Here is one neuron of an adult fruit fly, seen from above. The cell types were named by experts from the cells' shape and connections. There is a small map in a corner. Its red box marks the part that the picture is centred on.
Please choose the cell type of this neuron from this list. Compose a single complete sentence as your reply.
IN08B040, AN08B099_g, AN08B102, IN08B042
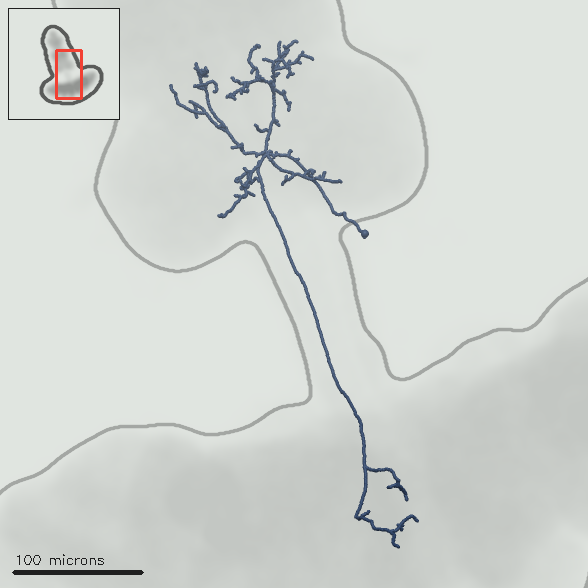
What this neuron is, by cell type, is AN08B102.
